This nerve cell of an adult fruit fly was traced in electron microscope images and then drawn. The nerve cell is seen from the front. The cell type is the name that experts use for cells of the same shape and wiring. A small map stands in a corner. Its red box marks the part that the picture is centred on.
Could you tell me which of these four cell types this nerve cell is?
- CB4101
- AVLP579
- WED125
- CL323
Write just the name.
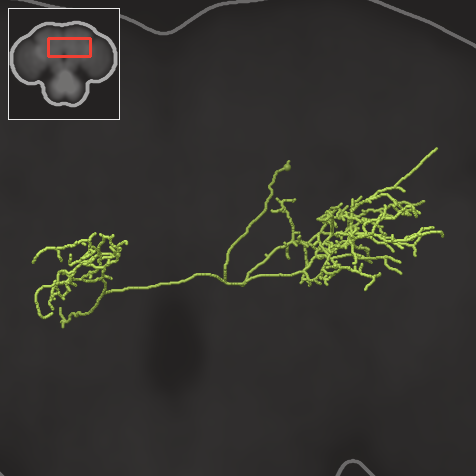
AVLP579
